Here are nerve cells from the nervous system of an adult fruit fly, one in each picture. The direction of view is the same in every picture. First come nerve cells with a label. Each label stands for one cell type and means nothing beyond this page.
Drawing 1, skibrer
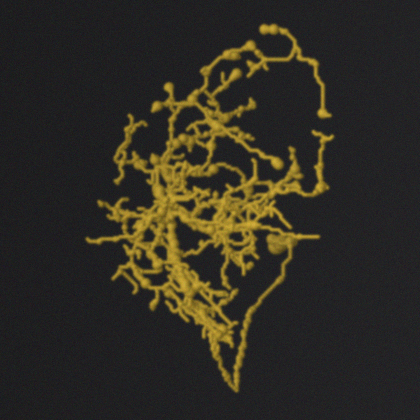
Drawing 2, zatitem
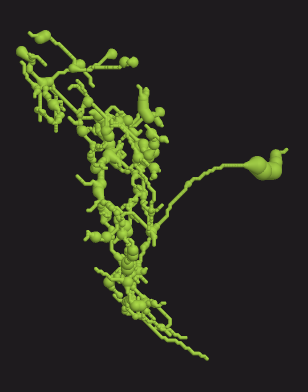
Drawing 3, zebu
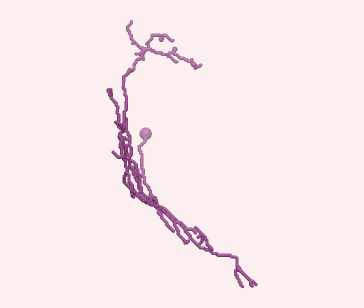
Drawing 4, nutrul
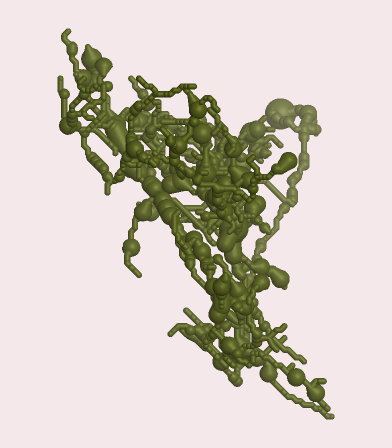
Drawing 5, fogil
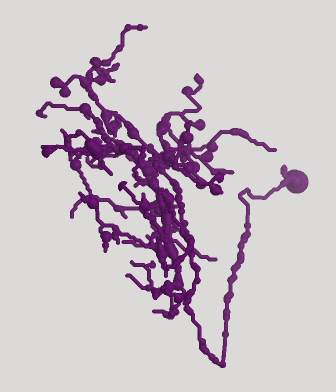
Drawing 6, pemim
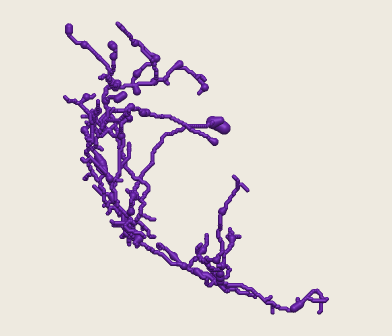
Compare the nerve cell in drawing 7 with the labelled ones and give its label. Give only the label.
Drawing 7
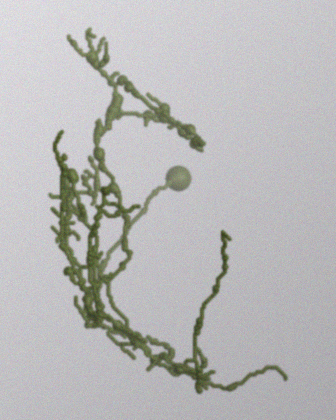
zebu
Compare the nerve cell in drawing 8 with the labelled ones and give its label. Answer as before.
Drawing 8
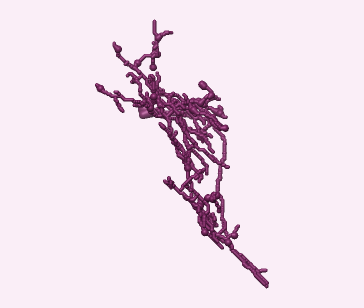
zatitem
